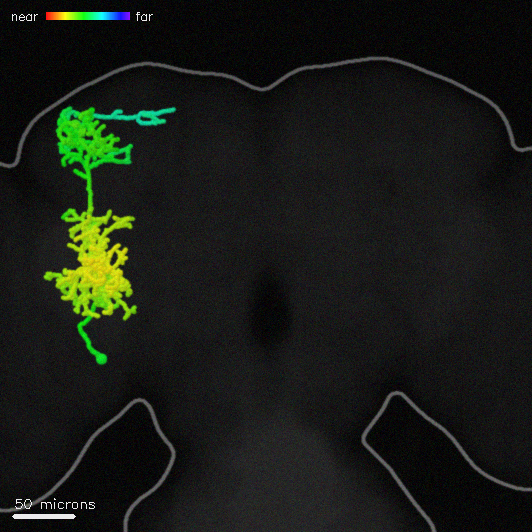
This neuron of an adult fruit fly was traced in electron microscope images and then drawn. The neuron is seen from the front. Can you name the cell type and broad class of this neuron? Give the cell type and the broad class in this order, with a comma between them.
AVLP343, central-brain intrinsic neuron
